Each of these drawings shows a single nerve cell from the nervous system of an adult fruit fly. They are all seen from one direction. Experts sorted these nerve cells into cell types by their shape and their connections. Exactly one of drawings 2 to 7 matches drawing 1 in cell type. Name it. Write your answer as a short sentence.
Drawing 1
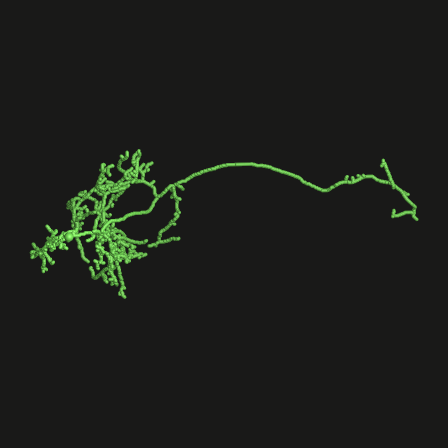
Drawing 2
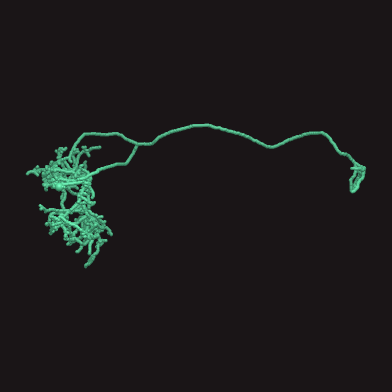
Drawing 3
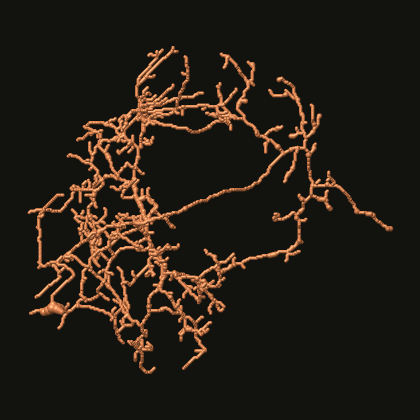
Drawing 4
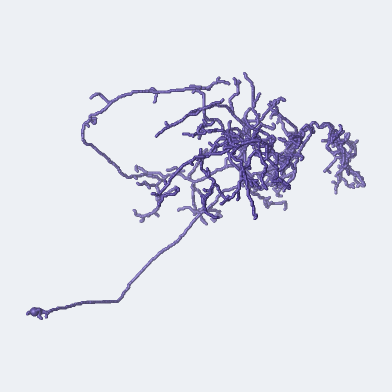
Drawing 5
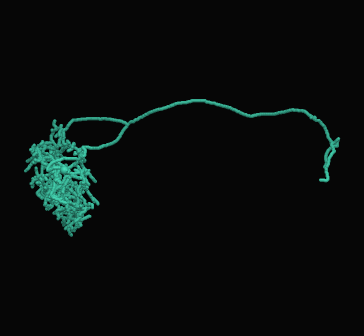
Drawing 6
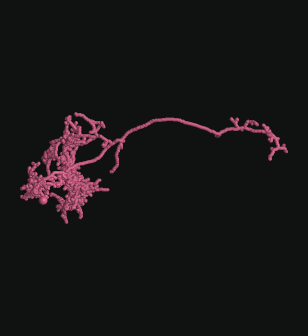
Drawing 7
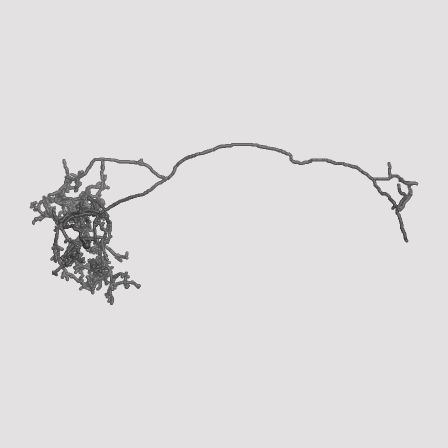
Drawing 6 shows a nerve cell of the same cell type.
